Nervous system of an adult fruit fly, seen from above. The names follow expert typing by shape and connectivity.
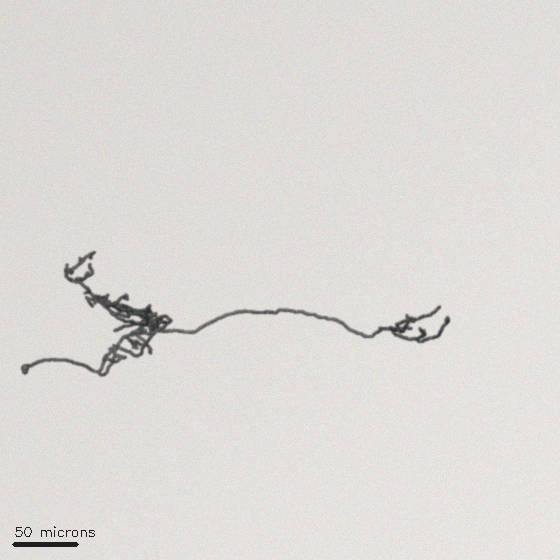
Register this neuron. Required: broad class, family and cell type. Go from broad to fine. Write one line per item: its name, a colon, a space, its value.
broad class: central-brain intrinsic neuron
family: hemilineage VPNp&v1_posterior
cell type: CL255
